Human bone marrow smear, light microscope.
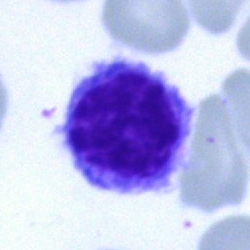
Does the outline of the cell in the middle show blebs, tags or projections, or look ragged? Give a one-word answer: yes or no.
Yes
